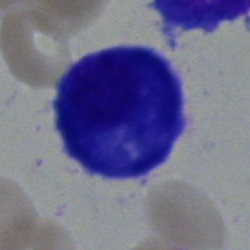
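Plasma cell in the middle of the smear. The cell is round, its edge finely bumpy and slightly irregular. The whole cell stains a deep, dense blue-purple, and the dark, dense chromatin shows little contrast between nucleus and cytoplasm. Look for the small paler patch in the lower part of the cell.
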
